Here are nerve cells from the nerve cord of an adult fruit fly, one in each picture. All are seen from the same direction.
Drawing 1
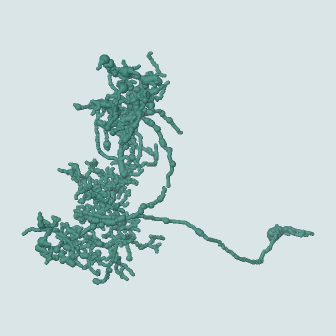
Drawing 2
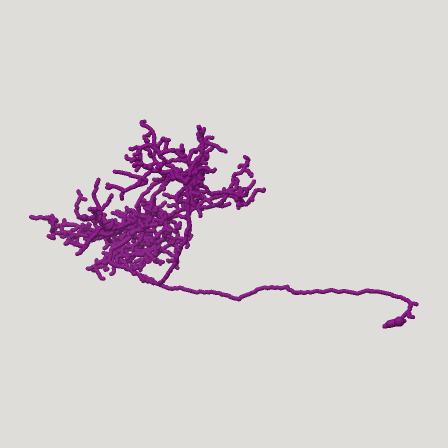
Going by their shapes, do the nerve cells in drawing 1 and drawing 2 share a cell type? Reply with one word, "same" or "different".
same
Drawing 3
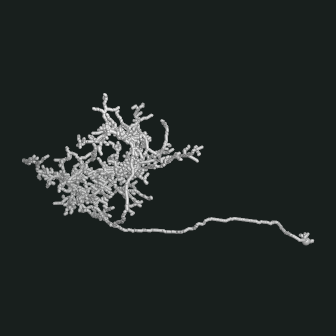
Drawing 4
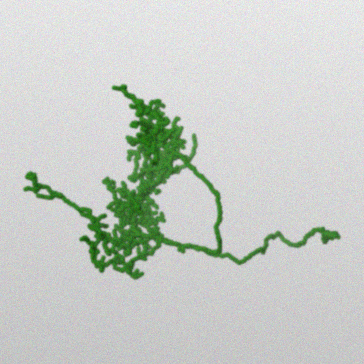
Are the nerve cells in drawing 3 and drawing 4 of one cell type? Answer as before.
same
